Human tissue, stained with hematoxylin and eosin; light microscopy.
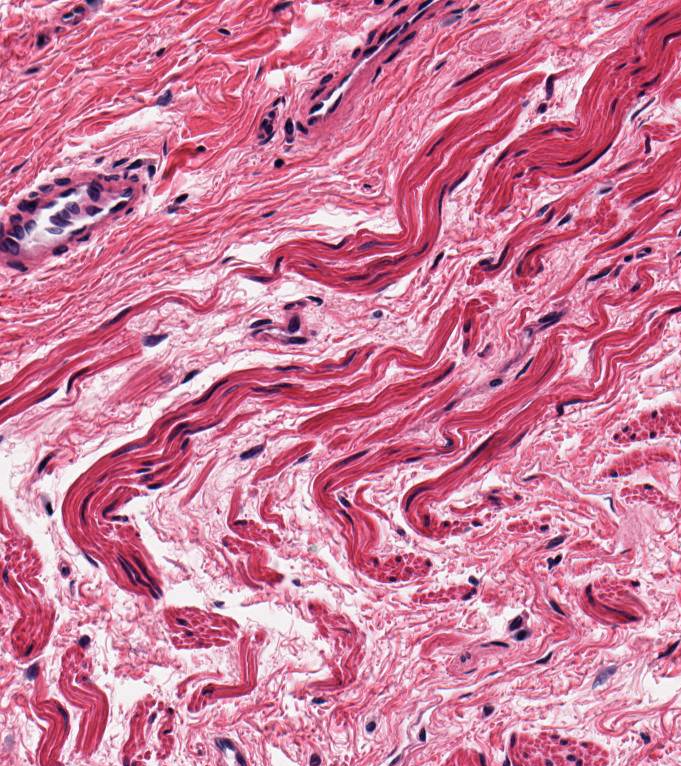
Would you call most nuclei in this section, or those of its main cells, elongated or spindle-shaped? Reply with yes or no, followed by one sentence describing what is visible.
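Yes. The bundles contain elongated, dark nuclei lying parallel to the fibres.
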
